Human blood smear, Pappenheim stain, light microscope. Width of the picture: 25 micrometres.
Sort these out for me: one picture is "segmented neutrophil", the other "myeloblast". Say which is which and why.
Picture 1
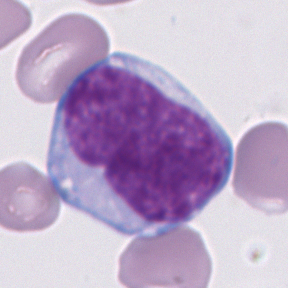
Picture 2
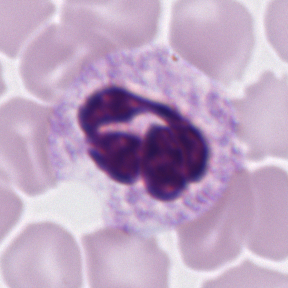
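Picture 1: myeloblast. Picture 2: segmented neutrophil. Cell 1: about 16 micrometres across; outline smooth, no surface projections. Nucleus 1: about 16 by 10 micrometres, filling about 70% of the cell's area.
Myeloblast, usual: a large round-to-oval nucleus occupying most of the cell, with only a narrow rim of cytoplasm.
Cytoplasm 1: pale blue, granule-free, with one small clear spot at lower left. Red cells abut cell 1 on several sides. Cell 2: outline roughly round; nucleus divided into several lobes; chromatin dark purple, coarsely clumped; no nucleoli visible.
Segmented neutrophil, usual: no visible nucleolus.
Cytoplasm 2: abundant, pale, filled with fine lilac granules.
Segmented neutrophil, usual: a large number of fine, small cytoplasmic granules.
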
